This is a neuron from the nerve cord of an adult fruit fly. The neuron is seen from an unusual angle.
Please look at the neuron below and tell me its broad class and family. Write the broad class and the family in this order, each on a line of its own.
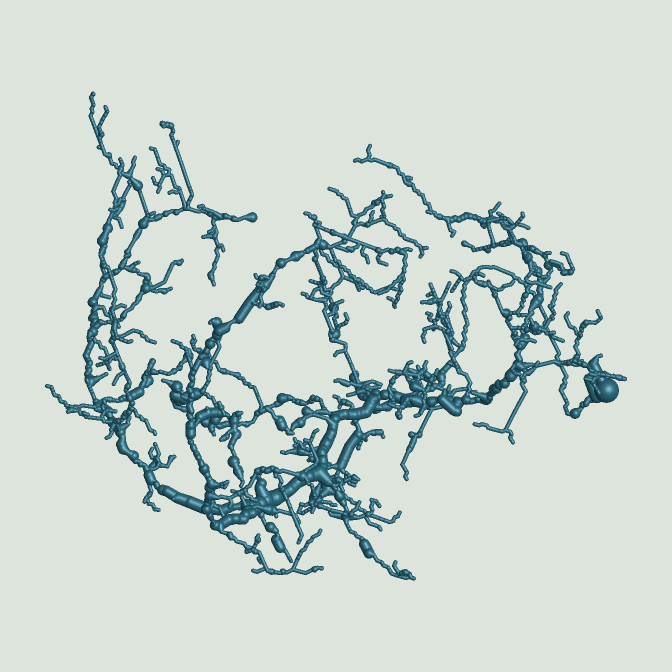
nerve-cord intrinsic neuron
hemilineage 03A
